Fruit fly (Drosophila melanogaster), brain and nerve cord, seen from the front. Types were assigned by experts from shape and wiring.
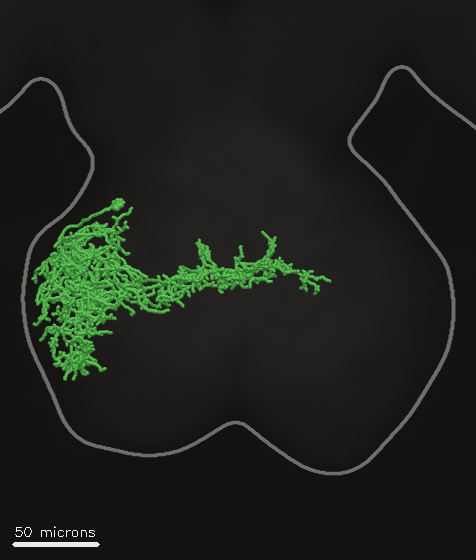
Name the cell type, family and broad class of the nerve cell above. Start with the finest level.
IN19A024; hemilineage 19A; nerve-cord intrinsic neuron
